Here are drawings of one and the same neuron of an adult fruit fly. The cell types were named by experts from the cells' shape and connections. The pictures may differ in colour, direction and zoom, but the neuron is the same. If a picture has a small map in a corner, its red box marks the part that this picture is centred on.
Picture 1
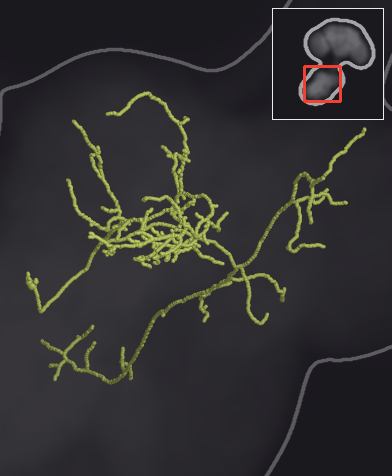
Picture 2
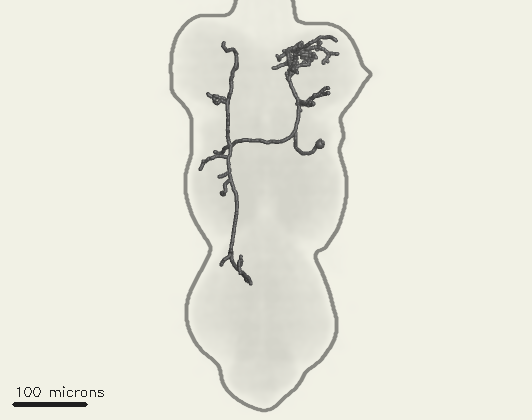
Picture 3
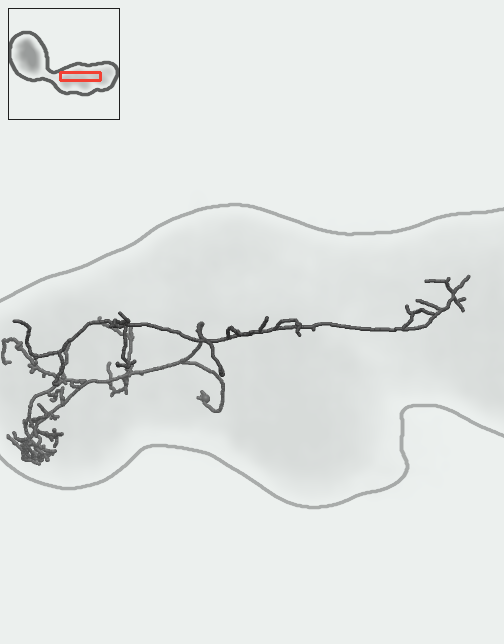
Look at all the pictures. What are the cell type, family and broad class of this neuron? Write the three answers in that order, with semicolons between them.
IN08B046; hemilineage 08B; nerve-cord intrinsic neuron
